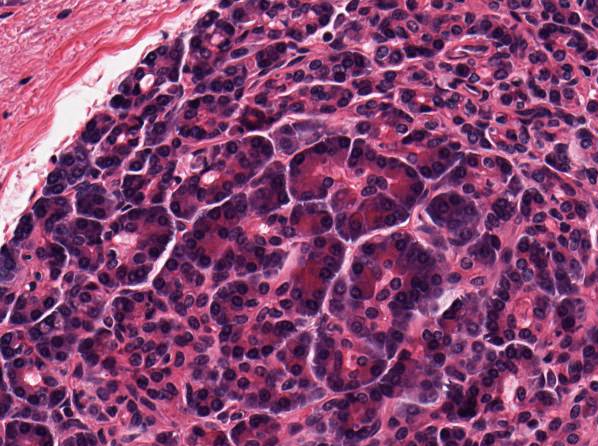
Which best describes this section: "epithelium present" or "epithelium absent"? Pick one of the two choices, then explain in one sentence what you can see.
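Epithelium present. Closely packed epithelial cells fill nearly the whole field, arranged in small nests and acinus-like groups.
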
